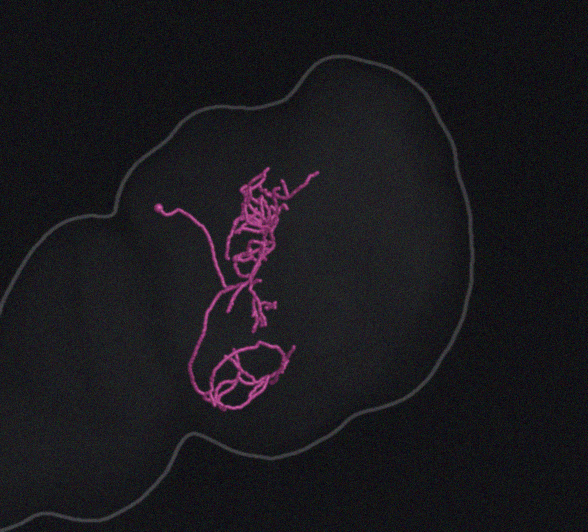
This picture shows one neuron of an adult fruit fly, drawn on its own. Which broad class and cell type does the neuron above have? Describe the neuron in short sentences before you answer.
The cell body is on the left of the picture. In this view it is taller than it is wide. Its broad class is central-brain intrinsic neuron. Its cell type is SCL001m.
